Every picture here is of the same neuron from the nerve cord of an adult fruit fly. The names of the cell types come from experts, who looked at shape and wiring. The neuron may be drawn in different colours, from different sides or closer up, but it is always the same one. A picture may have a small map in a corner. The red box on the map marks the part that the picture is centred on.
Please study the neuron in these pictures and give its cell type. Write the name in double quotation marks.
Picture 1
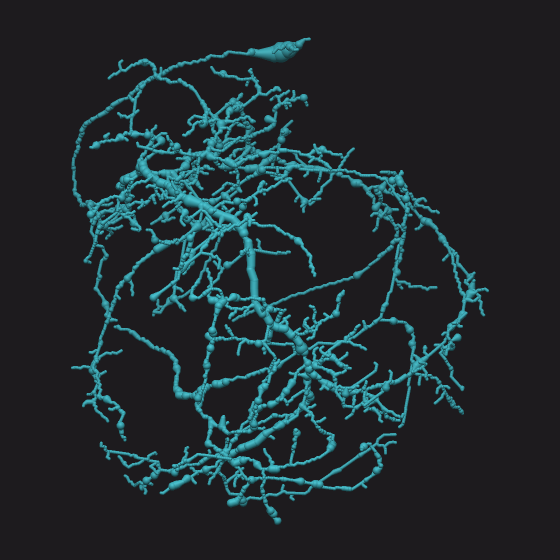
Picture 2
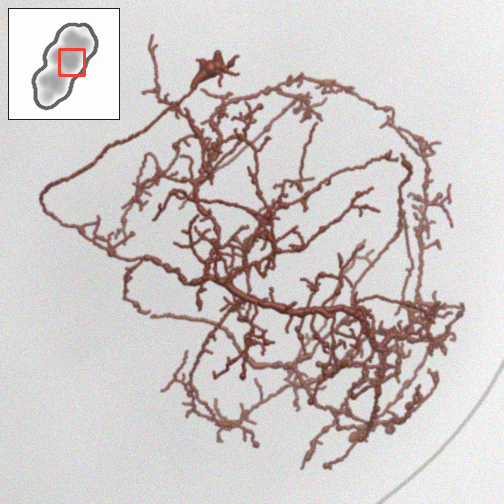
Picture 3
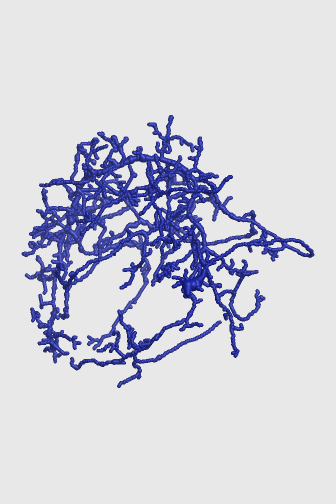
"IN04B011"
